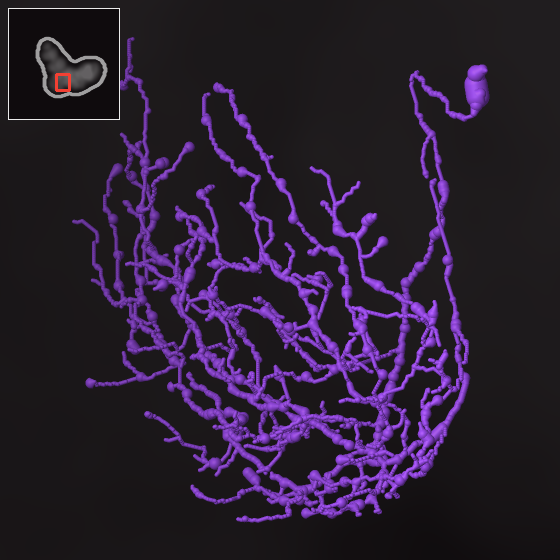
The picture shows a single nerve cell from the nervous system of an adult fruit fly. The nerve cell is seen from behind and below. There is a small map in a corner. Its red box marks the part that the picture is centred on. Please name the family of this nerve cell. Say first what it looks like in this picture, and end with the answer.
Its cell body lies at the upper right of the picture. As drawn here it is about as wide as it is tall. It is an optic-lobe intrinsic neuron. Its family is Li.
